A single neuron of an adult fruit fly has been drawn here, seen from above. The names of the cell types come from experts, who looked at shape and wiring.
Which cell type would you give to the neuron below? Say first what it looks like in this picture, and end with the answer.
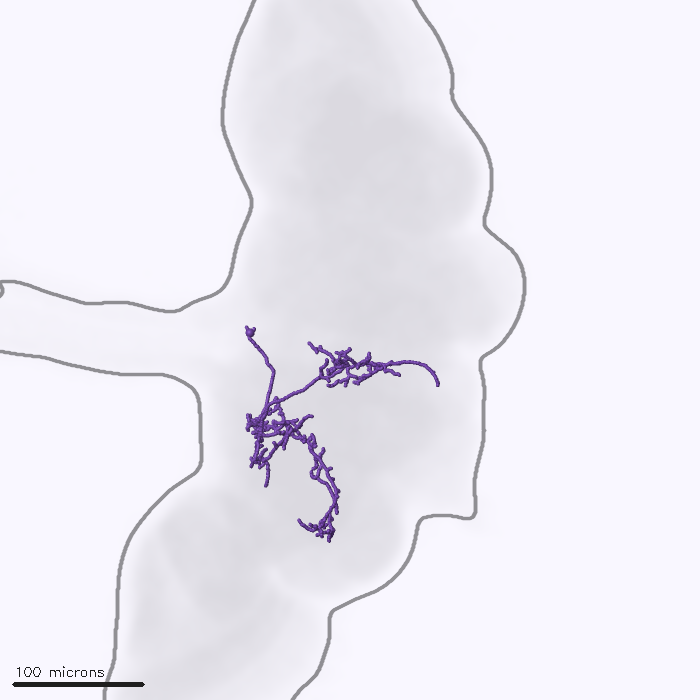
It is in the brain and does not reach the nerve cord. From top to bottom in the picture it spans about 170 microns. Its broad class is central-brain intrinsic neuron. Its cell type is CB1803.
